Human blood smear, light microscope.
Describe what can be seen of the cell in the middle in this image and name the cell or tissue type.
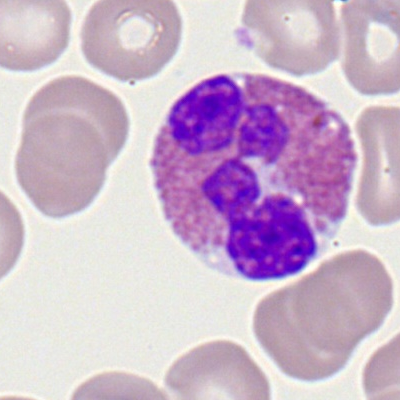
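The cell has a round, smooth outline. Its chromatin is dark purple and coarsely clumped. Abundant cytoplasm fills the cell around the lobes and is densely packed with coarse reddish-pink granules. This cell is an eosinophil.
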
